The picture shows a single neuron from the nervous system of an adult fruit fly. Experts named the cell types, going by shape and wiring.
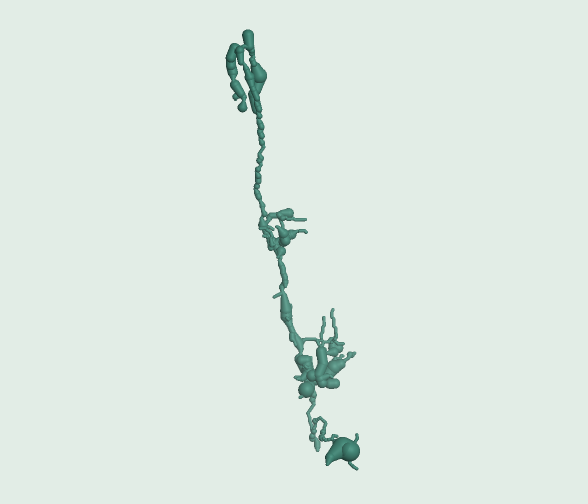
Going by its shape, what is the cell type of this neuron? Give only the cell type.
Mi1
